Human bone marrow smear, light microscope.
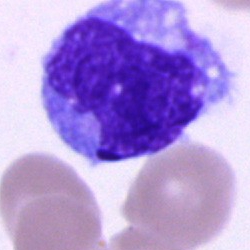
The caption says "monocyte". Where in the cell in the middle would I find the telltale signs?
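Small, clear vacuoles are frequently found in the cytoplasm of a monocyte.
This monocyte has a few small clear spots in the cytoplasm near its right edge, which agree with that. The nucleus is irregular in shape and fills most of the cell. The cell outline is also irregular, with a ragged, bulging edge at the upper right. Pale greyish blue cytoplasm is widest at the top and upper right of the cell.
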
